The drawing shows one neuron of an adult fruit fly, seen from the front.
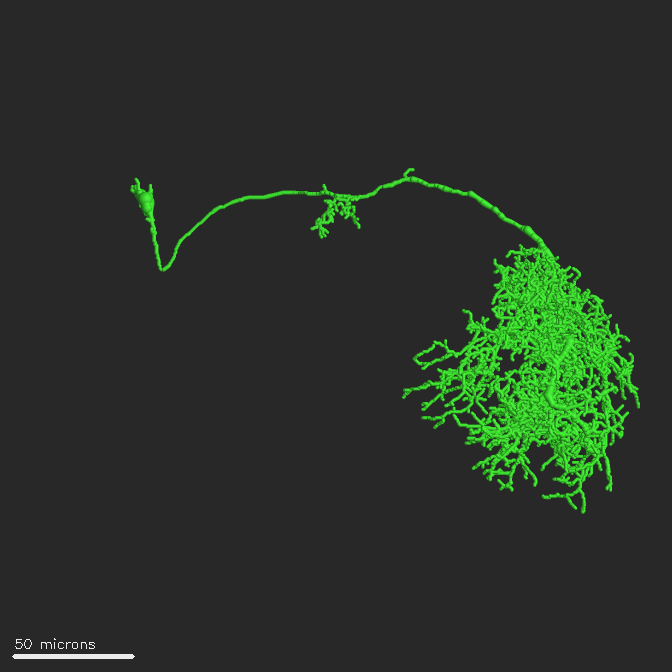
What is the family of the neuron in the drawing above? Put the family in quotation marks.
"hemilineage 19B"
